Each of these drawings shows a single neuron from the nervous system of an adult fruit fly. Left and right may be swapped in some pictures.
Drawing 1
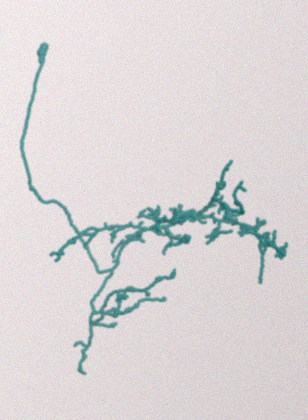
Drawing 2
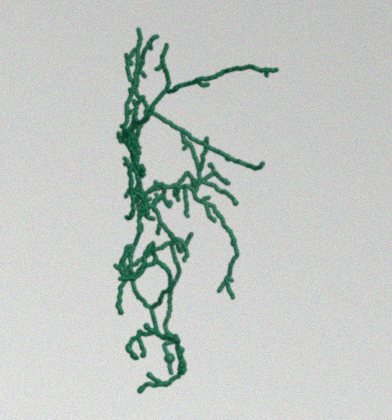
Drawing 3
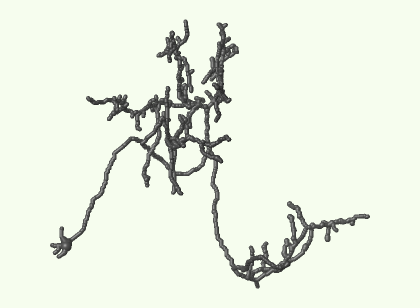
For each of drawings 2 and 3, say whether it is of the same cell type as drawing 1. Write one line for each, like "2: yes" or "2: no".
2: yes
3: yes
